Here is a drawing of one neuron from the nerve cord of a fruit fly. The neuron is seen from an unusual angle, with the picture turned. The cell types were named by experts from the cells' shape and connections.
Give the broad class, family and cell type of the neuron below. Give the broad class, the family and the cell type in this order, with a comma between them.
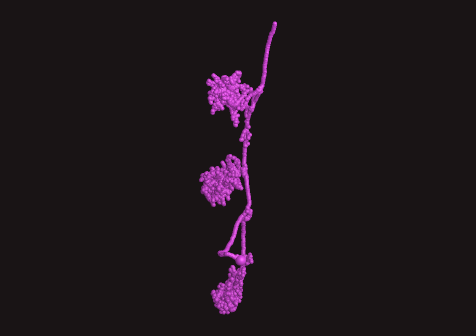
ascending neuron, hemilineage 17A, AN17A002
